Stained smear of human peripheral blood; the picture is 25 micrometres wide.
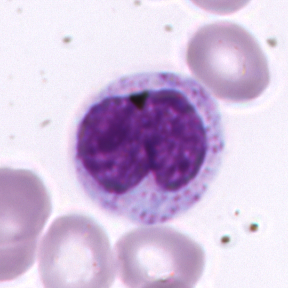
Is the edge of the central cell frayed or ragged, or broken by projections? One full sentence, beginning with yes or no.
No, the edge of this cell is smooth and even, not rough.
